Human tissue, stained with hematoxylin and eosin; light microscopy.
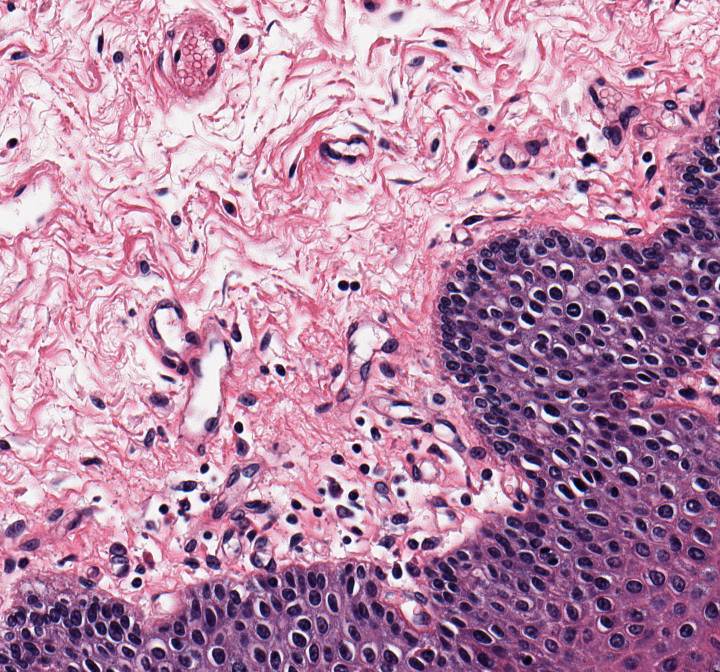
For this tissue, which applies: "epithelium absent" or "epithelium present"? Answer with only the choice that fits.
Epithelium present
